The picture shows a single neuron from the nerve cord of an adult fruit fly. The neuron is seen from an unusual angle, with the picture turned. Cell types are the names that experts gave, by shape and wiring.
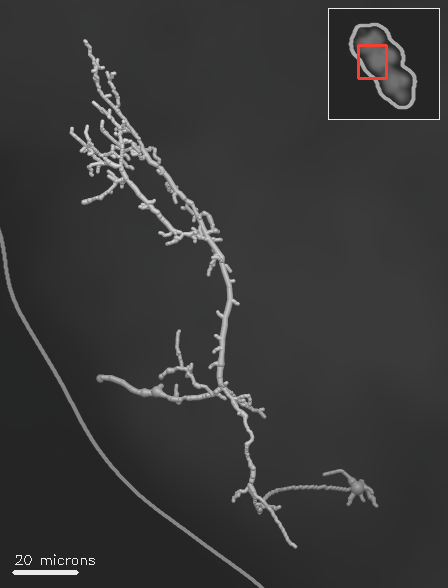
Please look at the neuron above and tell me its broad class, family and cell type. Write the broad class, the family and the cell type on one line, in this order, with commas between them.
nerve-cord intrinsic neuron, hemilineage 03B, IN03B066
